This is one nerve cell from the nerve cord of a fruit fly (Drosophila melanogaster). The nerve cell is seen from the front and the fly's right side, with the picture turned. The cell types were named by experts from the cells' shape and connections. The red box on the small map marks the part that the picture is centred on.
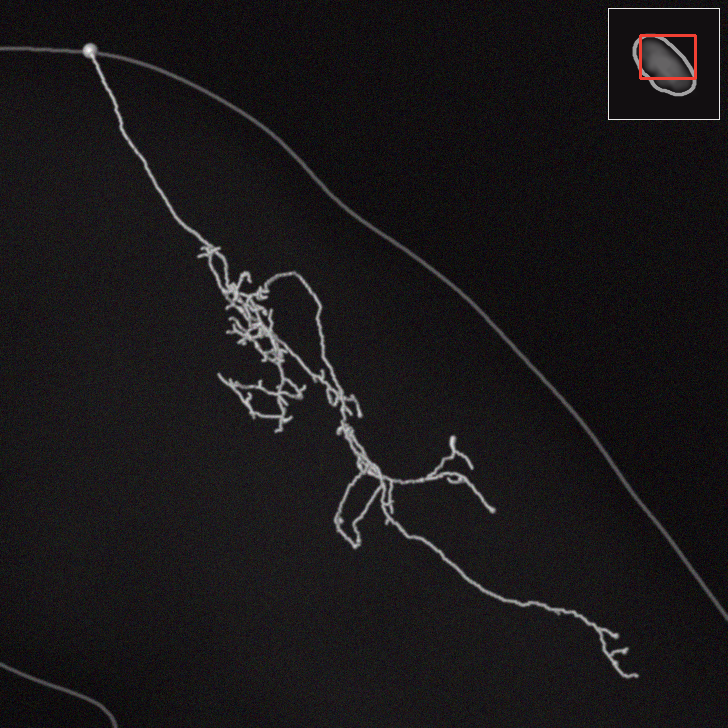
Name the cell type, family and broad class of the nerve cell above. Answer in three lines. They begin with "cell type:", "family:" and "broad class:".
cell type: IN06A104
family: hemilineage 06A
broad class: nerve-cord intrinsic neuron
